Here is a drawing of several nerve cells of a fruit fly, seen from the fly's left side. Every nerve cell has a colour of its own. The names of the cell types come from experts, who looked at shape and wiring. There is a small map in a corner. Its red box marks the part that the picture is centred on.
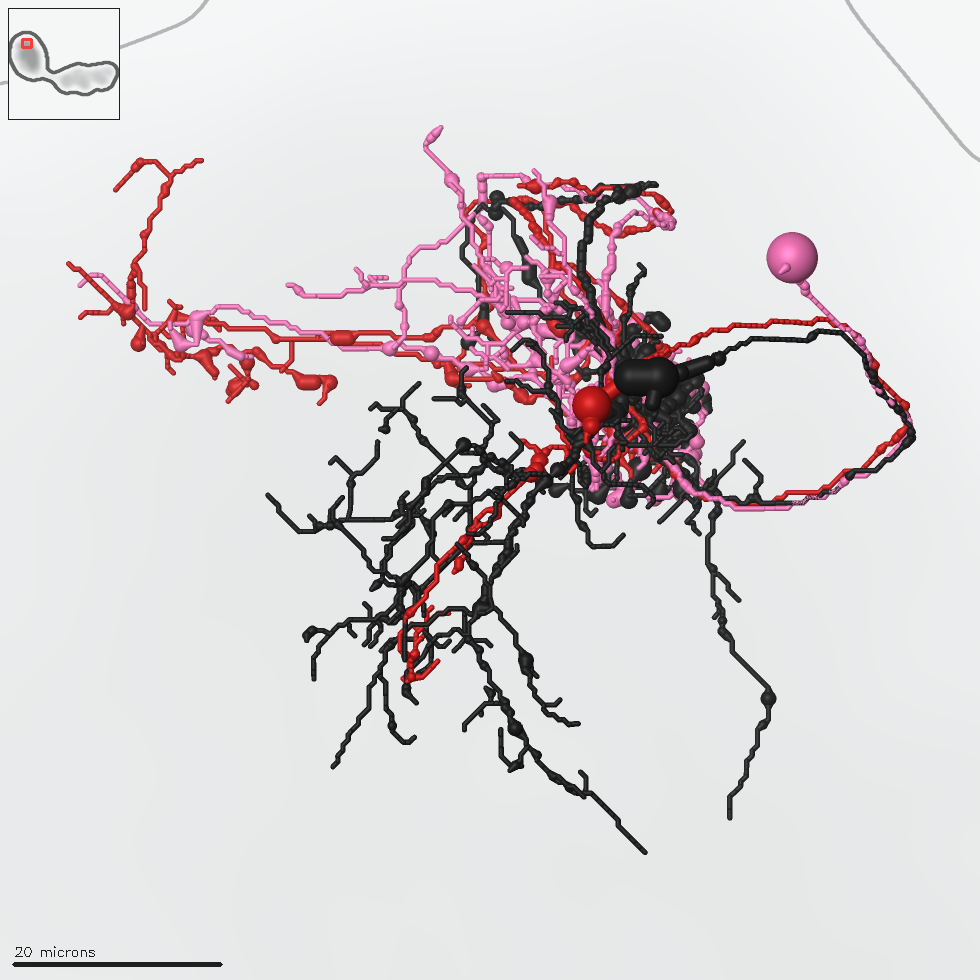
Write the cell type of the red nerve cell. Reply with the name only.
SMP215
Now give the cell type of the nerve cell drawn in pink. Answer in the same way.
SLP265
